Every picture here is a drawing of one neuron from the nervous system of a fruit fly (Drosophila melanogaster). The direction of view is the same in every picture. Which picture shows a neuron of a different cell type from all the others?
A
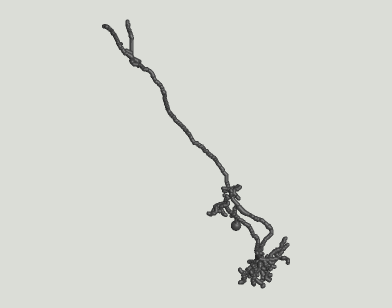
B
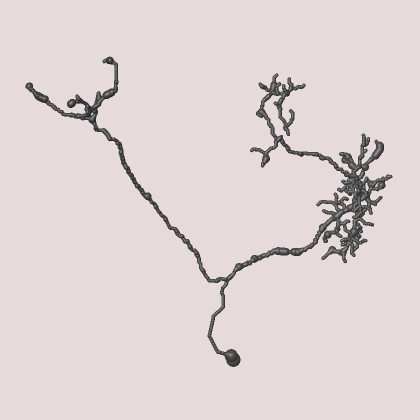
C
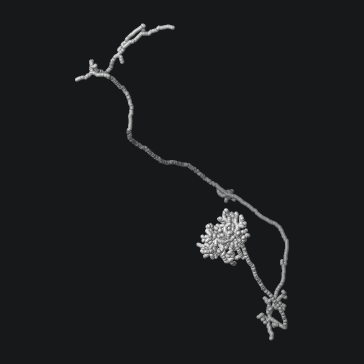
C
